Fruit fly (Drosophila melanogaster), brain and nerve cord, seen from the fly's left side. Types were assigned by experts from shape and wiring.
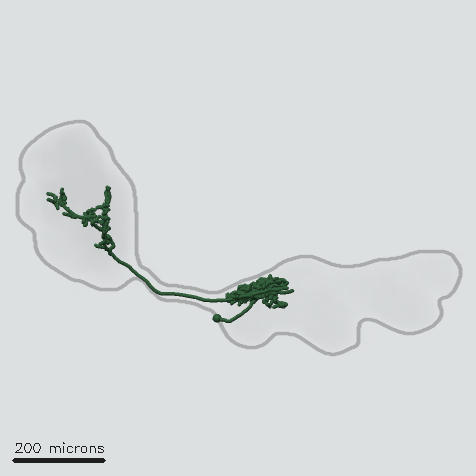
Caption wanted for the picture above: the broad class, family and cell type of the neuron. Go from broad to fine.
ascending neuron; hemilineage 07B; AN07B037_b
